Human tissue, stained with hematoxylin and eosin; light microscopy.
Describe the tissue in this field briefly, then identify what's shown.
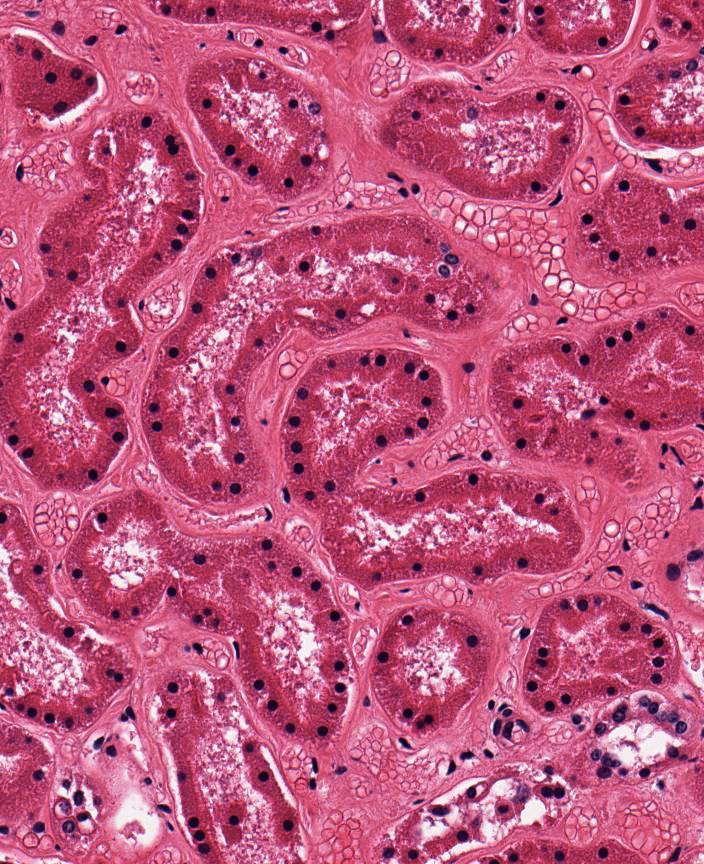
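Notice the closely packed, winding tubules filling the field, cut in many planes. Each lining cell has one round, dark nucleus; these form a single, evenly spaced row set back from the lumen toward the base. The lumina have ragged edges and hold pale, frothy, fluffy material. In the bottom right corner, a few profiles have paler cytoplasm and more crowded, darker nuclei. This, then, is renal cortex.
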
